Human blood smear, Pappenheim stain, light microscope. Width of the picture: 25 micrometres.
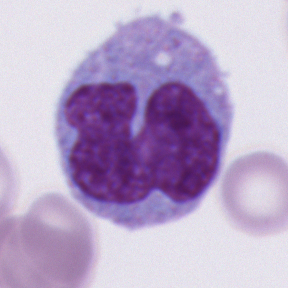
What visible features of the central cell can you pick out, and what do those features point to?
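First, the nucleus: about 13 micrometres across, with patchy chromatin in lighter and darker purple areas. Around it, the cytoplasm is plentiful and pale grey-blue, holding only faint, fine granules. There's also a small clear vacuole in it, just above the nucleus. So this is a monocyte.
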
